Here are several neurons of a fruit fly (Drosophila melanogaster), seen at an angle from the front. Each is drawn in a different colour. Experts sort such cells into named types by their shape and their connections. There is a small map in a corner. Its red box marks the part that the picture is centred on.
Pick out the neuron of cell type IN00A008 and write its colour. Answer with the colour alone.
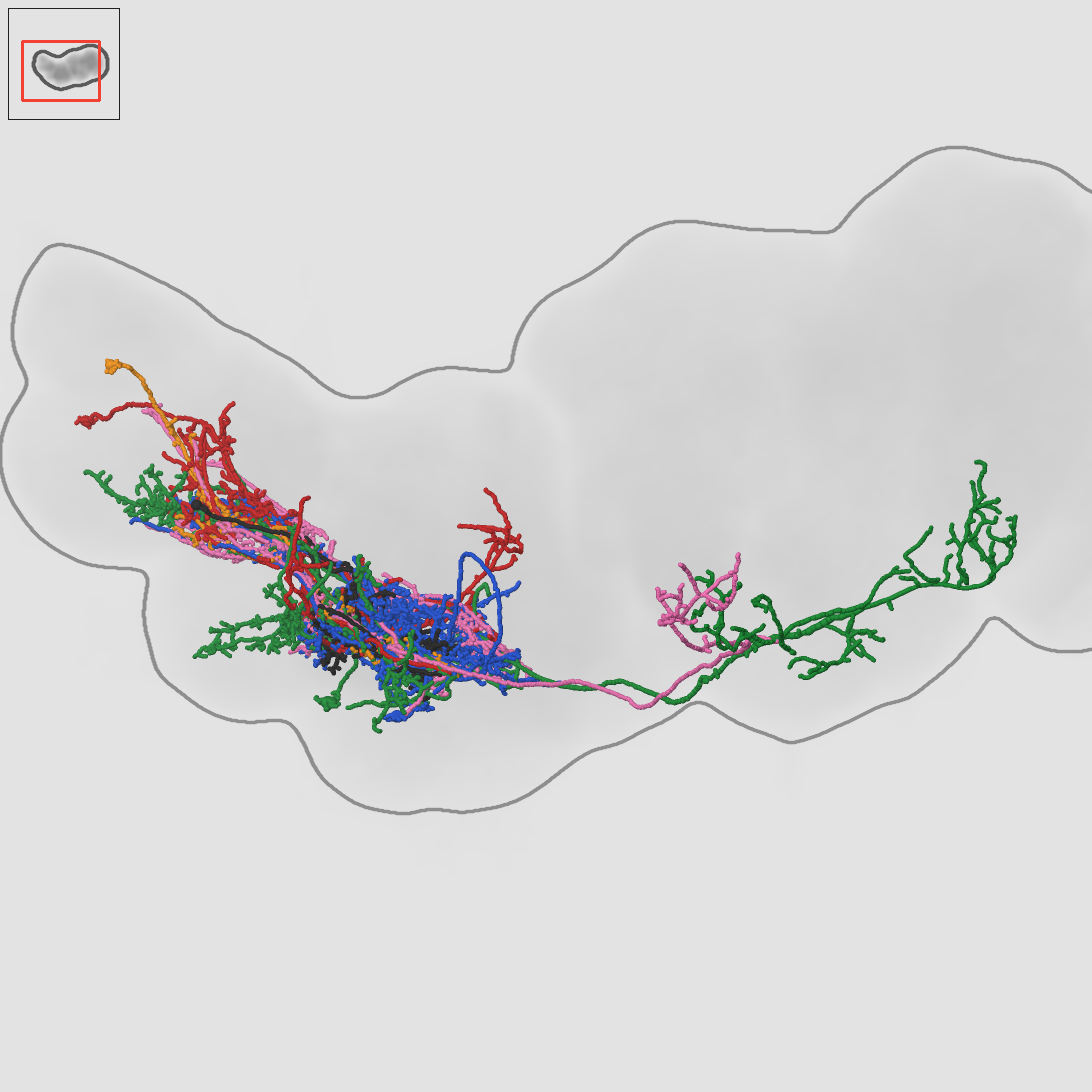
red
